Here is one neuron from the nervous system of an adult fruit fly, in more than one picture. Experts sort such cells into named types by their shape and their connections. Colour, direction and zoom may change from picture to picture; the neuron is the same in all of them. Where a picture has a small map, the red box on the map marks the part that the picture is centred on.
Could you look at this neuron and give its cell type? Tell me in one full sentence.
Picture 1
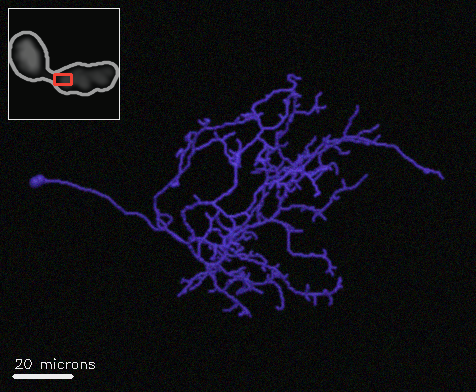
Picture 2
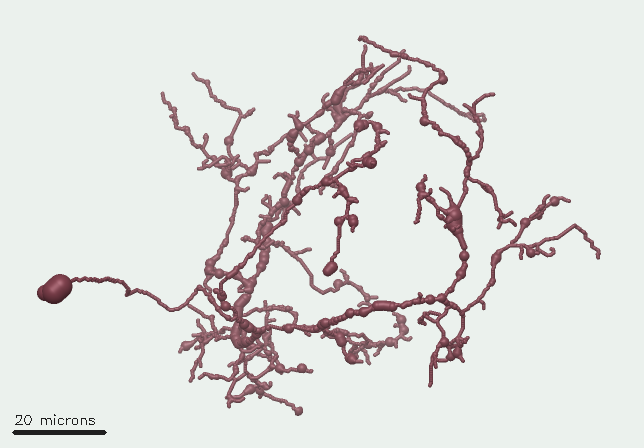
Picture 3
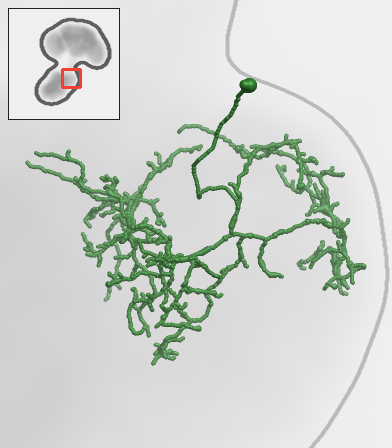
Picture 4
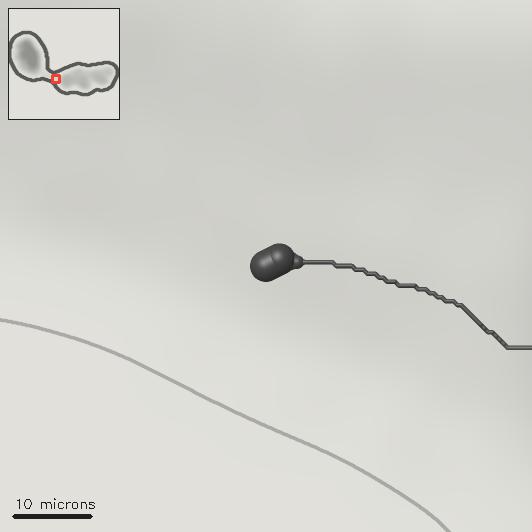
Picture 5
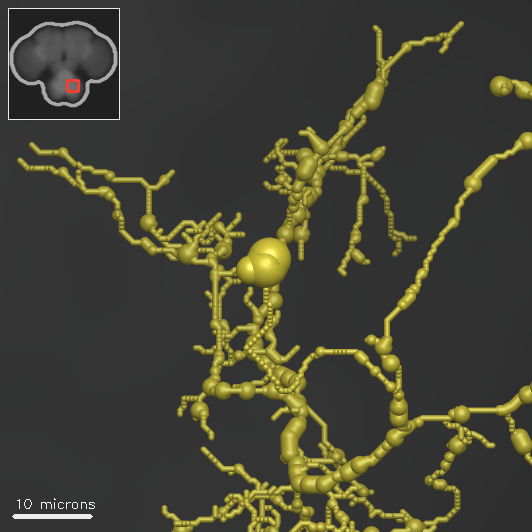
The cell type of this neuron is IN16B082.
